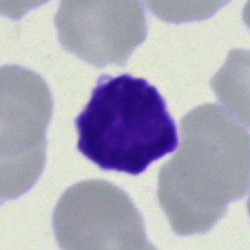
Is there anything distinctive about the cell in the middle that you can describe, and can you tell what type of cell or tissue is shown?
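Have a look at the nucleus here: one unlobed mass, filling nearly the whole cell, so there's no clear rim of cytoplasm left. Its chromatin is dense and stains dark purple all the way through. There's also a small pale lavender bulge on the upper left edge of the cell. That's a lymphocyte.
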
